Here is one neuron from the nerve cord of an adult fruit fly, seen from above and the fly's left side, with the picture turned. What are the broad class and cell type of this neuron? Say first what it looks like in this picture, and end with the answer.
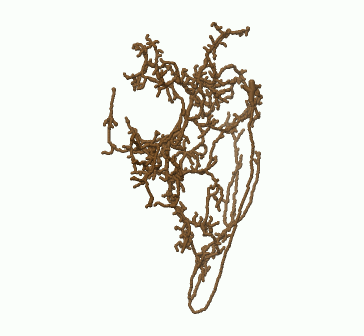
The drawing shows no cell body. Dozens of branch ends can be seen. Its broad class is sensory neuron entering the nerve cord. It is of cell type SNxx28.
